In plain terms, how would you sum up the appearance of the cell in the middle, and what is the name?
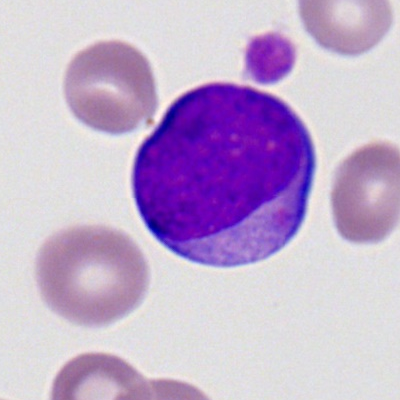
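The cell is round with a smooth margin. Its nucleus fills most of the cell, so the cytoplasm forms only a narrow rim. That cytoplasm is a pale lilac-grey, much paler than the nucleus, and contains no coarse granules. The cell is a myeloblast.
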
